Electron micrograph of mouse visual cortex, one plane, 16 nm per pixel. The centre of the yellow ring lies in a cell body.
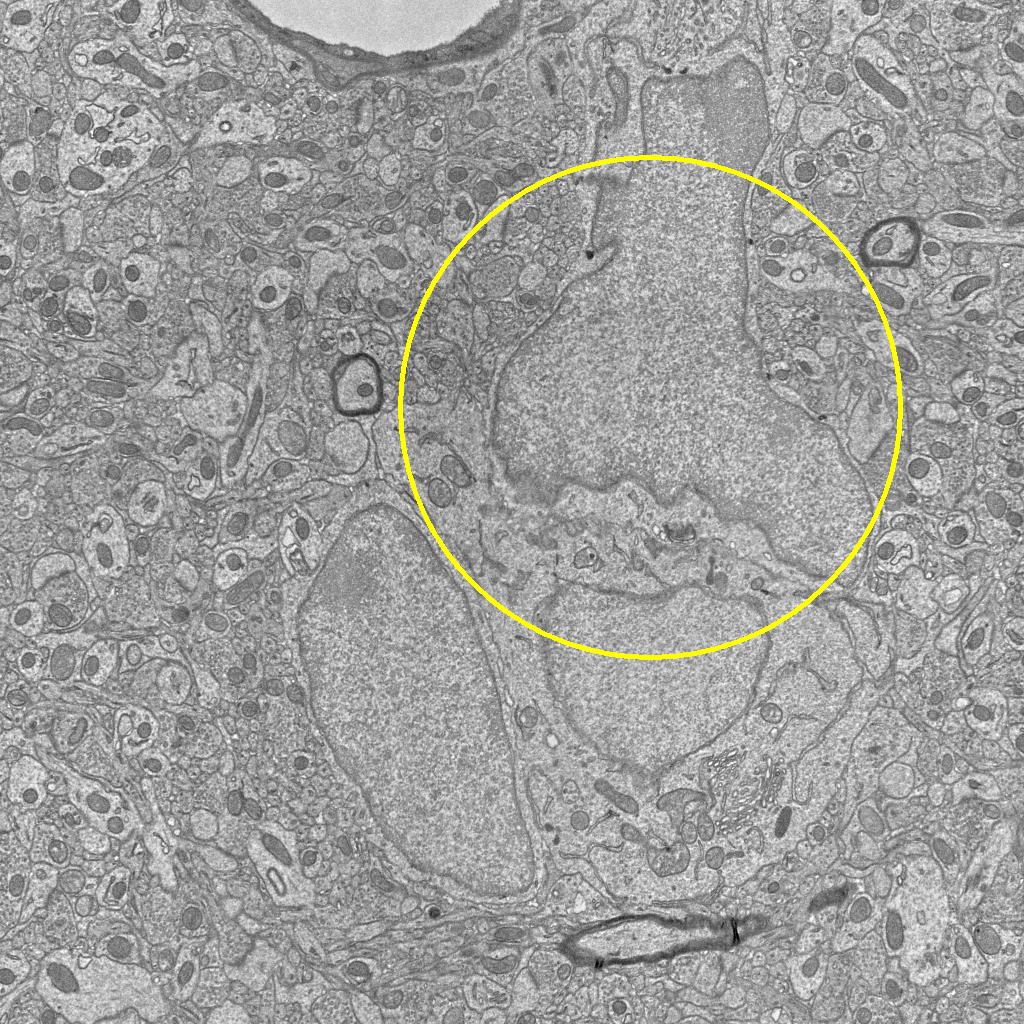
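Oligodendrocyte precursor cell, centred in the yellow ring. Notice the irregular nucleus: broad below, it narrows into an extension running upward beyond the ring. Its lower border is wavy, with several shallow indentations. Chromatin is finely granular and evenly spread, without large dark clumps. No parallel stacks of rough endoplasmic reticulum appear in the cytoplasm.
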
